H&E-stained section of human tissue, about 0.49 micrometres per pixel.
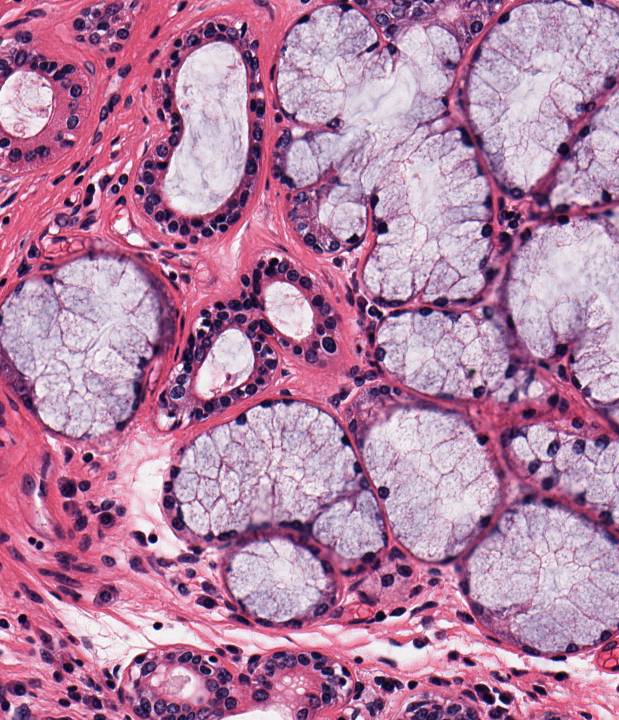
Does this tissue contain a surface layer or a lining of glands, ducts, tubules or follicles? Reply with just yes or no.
Yes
